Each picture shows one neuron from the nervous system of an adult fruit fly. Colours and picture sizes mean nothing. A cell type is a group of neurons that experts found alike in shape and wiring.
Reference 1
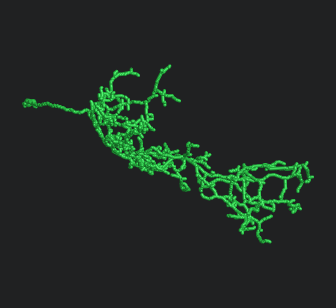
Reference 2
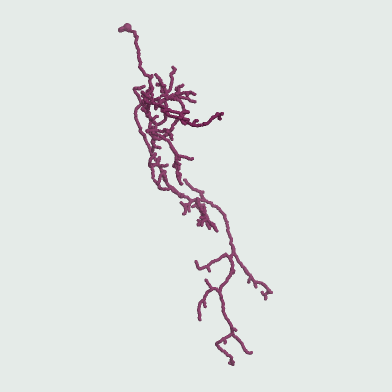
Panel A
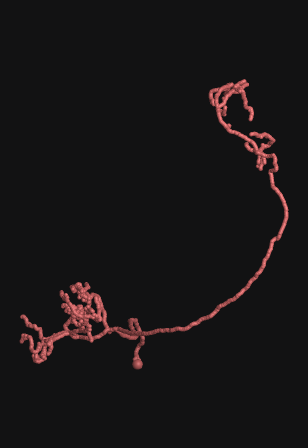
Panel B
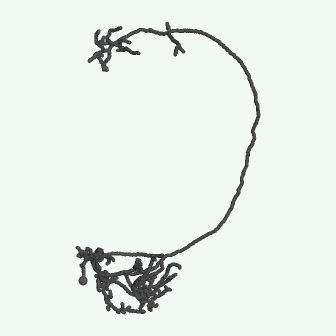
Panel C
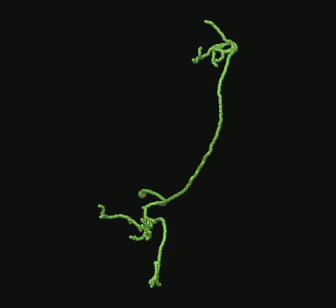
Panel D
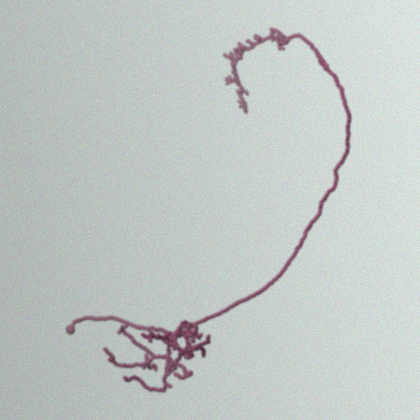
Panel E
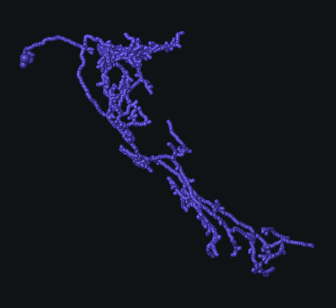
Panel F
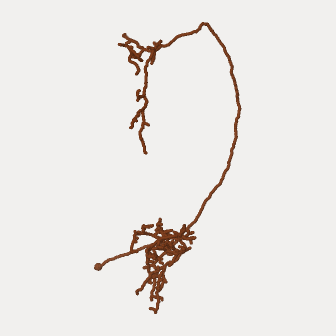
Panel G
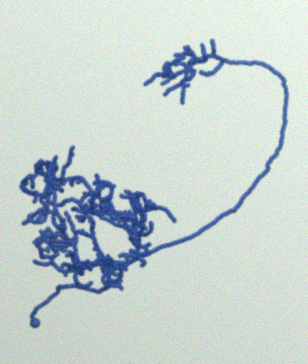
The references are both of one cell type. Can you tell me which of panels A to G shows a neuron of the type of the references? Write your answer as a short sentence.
Panel E is of the same cell type.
